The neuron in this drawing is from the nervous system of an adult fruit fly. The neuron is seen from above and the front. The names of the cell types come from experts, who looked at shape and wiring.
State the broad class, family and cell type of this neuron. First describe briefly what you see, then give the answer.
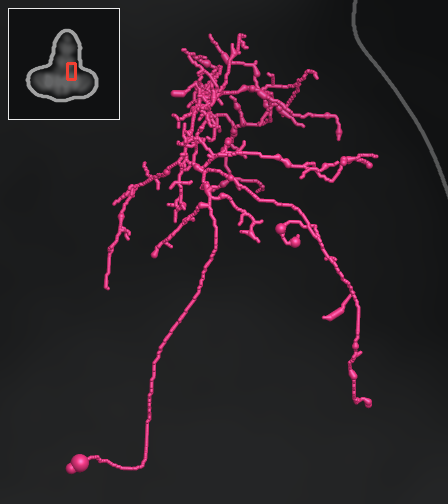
Its cell body lies at the lower left of the picture. Dozens of branch ends can be seen. Its broad class is nerve-cord intrinsic neuron. The family is hemilineage 08A. Its cell type is IN08A034.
